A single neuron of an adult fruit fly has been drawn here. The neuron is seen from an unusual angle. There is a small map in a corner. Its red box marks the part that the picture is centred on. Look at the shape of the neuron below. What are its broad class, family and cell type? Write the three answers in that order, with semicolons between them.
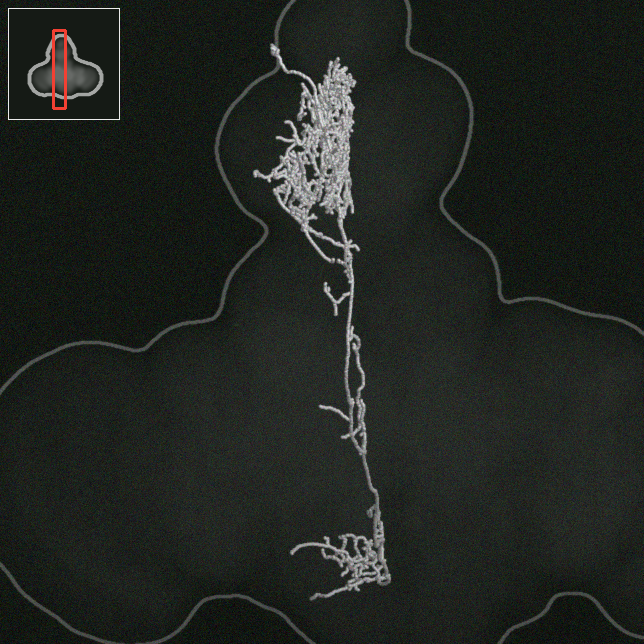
ascending neuron; hemilineage 17A; AN17A012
